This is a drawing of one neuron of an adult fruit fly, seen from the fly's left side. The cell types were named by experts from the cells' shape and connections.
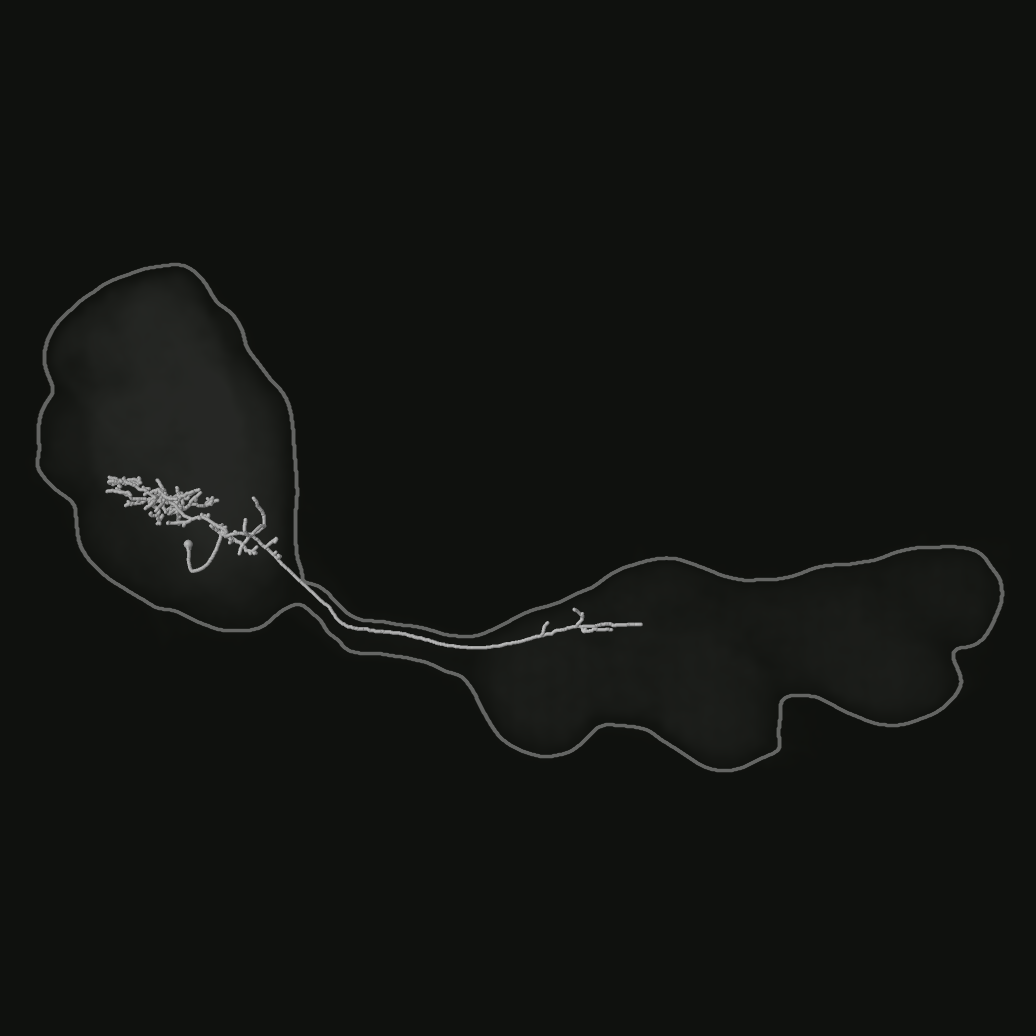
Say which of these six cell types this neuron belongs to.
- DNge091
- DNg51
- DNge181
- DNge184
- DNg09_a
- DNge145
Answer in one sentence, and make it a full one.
This neuron is classified under the cell type DNge184.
